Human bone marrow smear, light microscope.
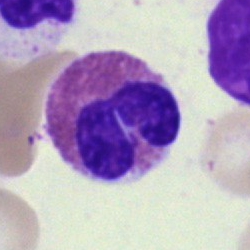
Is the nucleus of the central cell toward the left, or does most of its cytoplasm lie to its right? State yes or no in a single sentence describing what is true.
No, rather than to the right, most cytoplasm lies to the left of the nucleus.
